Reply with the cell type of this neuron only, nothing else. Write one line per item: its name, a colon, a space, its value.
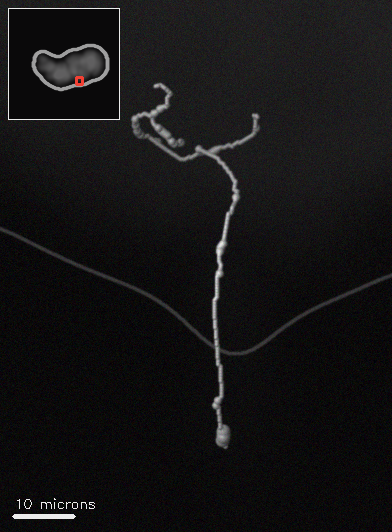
cell type: BM_InOm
